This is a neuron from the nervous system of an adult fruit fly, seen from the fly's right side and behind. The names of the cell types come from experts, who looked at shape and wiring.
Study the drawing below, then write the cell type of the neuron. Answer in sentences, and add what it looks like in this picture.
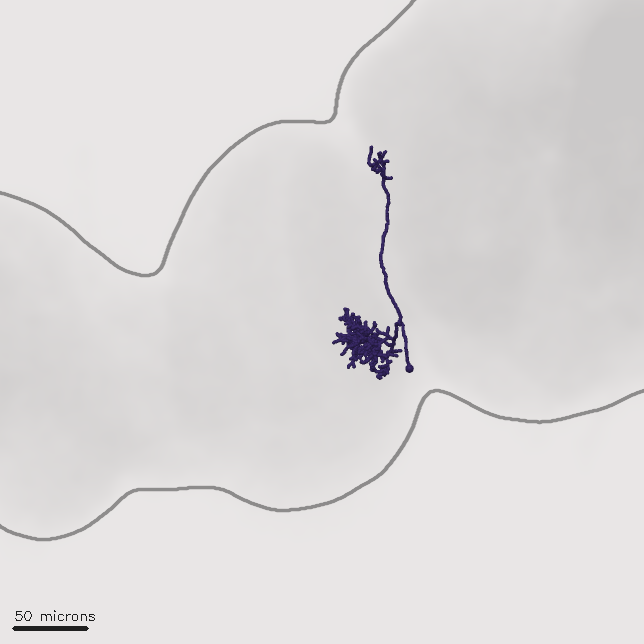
It is of cell type LoVP1. Its broad class is visual projection neuron. By the scale bar it is about 160 microns tall in this view. As drawn here it is more than twice as tall as it is wide.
